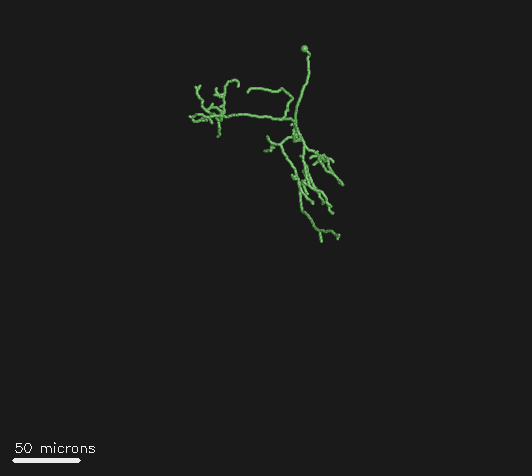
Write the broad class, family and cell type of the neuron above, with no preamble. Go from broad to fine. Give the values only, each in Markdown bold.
**central-brain intrinsic neuron**, **hemilineage CLp1**, **CL167**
